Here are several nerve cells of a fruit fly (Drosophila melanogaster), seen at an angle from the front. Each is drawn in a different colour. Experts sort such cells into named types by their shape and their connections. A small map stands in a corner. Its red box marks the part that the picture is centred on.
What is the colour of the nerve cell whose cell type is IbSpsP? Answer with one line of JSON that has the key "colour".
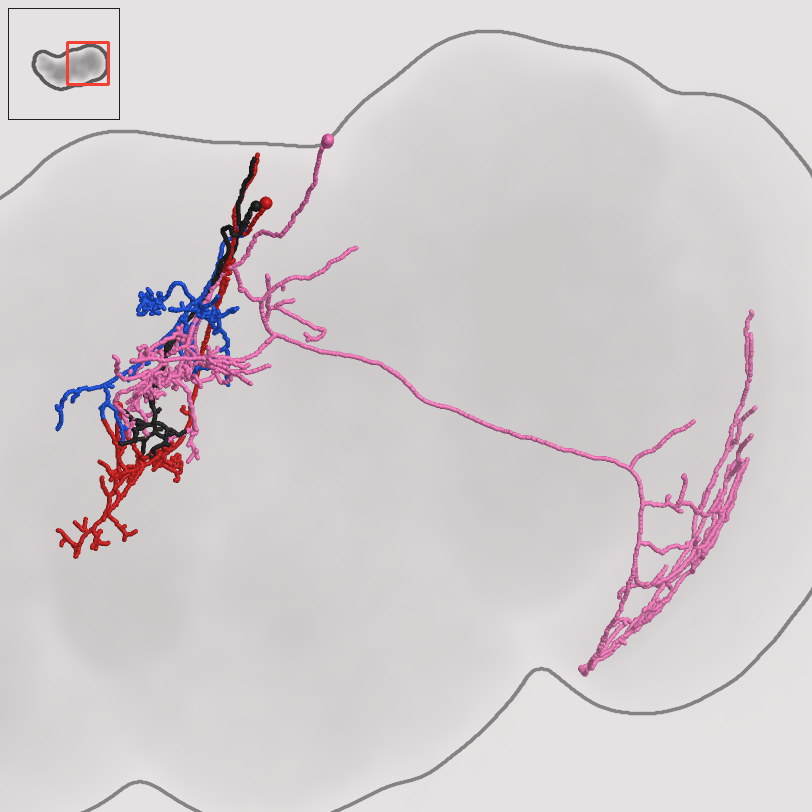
{"colour": "blue"}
